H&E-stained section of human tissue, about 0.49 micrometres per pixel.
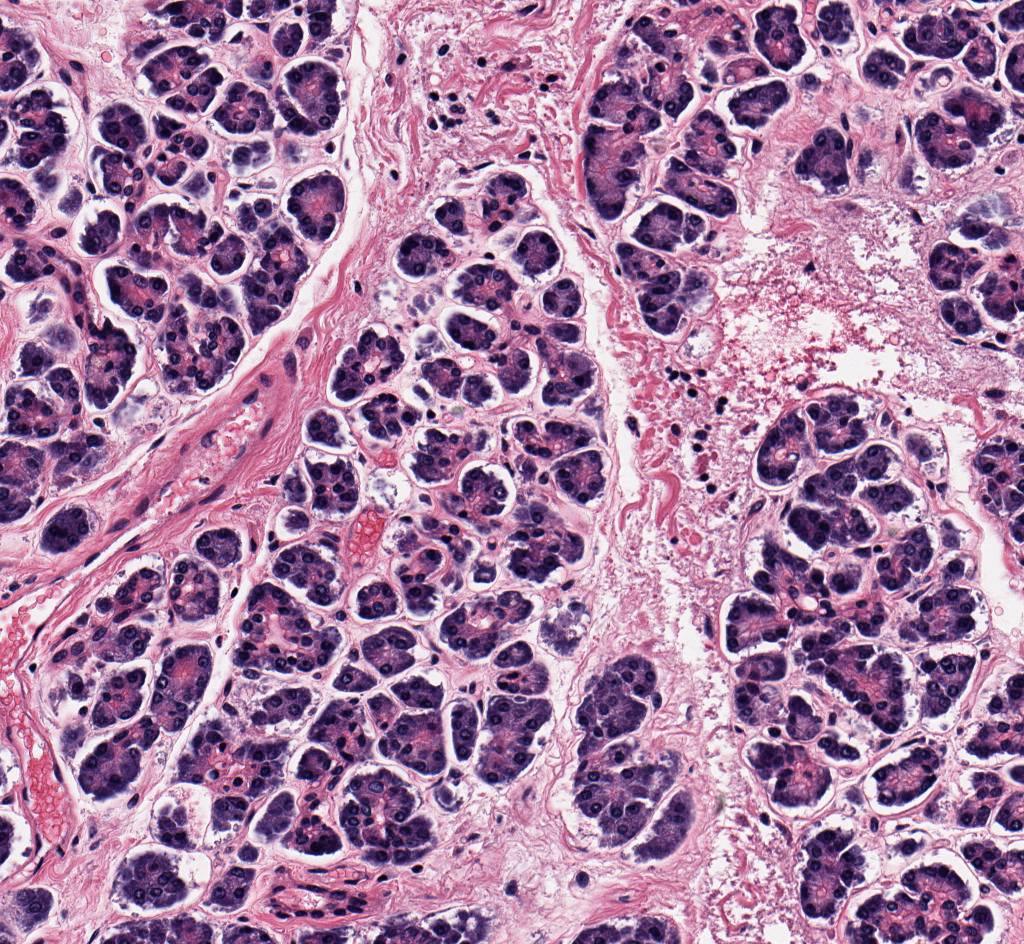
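Pancreas. Bands of pink connective tissue divide the tissue into lobules of closely packed acini. Each acinus is a rounded cluster of cells grouped around a small central lumen. Acinar cells show deep purple basal cytoplasm, pink granular apical cytoplasm, and round, dark nuclei set toward the cell base.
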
